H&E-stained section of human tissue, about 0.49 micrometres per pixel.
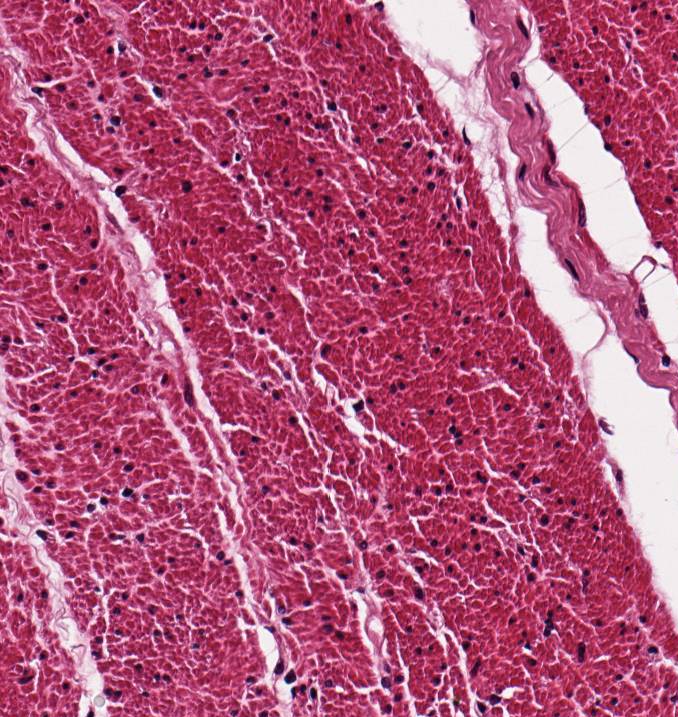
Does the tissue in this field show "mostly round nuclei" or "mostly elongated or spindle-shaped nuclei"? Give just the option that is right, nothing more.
Mostly round nuclei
